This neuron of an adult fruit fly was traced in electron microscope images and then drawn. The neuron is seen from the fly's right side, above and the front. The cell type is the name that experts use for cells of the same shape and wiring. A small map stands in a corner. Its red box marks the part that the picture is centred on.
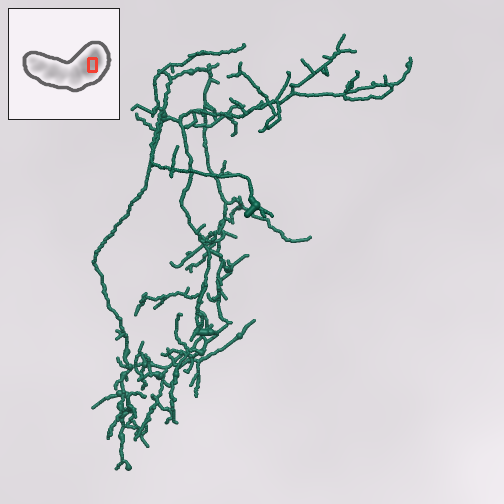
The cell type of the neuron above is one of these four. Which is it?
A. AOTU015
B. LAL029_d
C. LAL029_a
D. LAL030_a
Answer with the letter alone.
D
